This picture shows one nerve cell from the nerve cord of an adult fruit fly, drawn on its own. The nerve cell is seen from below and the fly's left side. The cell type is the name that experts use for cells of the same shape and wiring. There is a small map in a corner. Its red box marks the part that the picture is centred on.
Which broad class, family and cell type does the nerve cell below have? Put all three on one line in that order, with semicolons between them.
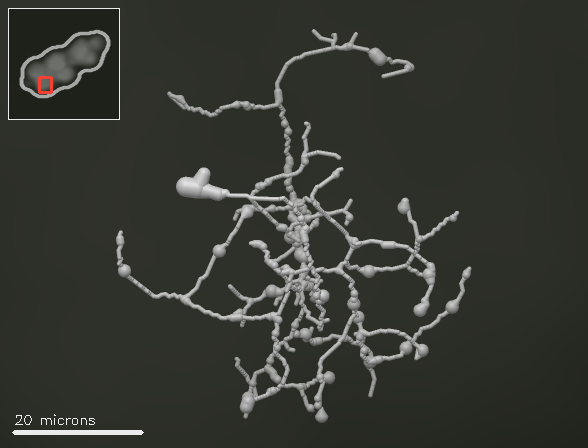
nerve-cord intrinsic neuron; hemilineage 01B; IN01B087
